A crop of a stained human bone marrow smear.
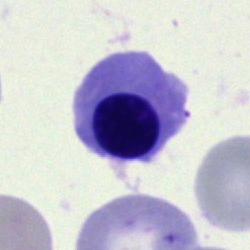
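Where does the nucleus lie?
In the lower part of the cell, near the bottom edge.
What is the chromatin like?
Dense, staining an almost uniform dark purple.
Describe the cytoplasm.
Plentiful, mostly above the nucleus, an even lilac-blue.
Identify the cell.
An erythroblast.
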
